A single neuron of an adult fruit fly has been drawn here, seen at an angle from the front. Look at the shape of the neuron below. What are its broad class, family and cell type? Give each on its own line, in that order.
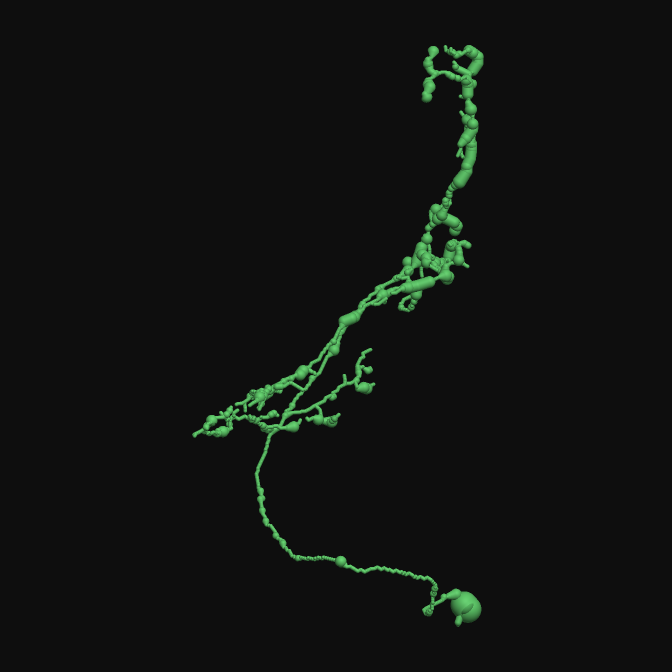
nerve-cord intrinsic neuron
hemilineage 14A
IN14A086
